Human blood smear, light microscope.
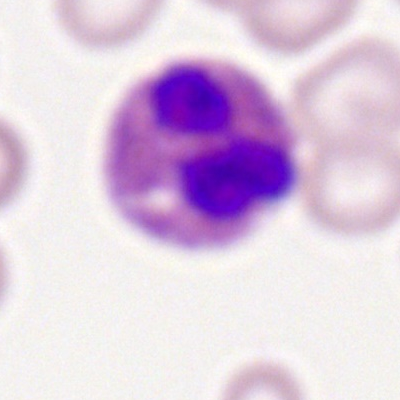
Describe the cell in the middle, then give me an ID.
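Two nuclear lobes; the lower lobe extends to the right edge of the cell. Chromatin dense, staining dark purple. Outline round and smooth. Cell type: eosinophil.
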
